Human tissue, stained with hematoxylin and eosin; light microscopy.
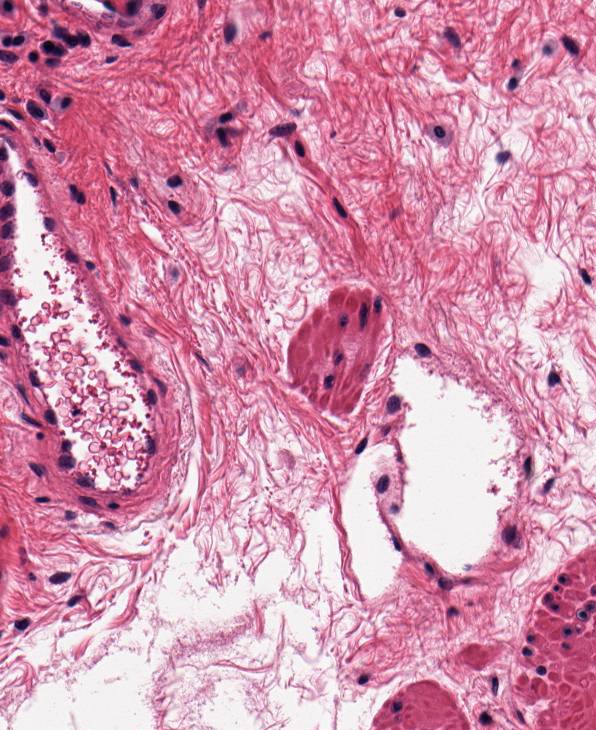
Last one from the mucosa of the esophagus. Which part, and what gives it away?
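You're looking at loose connective tissue.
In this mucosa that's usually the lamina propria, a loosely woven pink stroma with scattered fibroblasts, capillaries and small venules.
The wavy pink collagen here is loosely arranged, and the cells in it are sparse, with small dark oval to spindle nuclei.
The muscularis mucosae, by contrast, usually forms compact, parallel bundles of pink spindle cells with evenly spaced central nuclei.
The loose arrangement here sets it apart from that. At the left edge, a vessel holds many red blood cells in its lumen. Right of centre there's an empty thin-walled channel lined by flattened endothelial nuclei.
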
